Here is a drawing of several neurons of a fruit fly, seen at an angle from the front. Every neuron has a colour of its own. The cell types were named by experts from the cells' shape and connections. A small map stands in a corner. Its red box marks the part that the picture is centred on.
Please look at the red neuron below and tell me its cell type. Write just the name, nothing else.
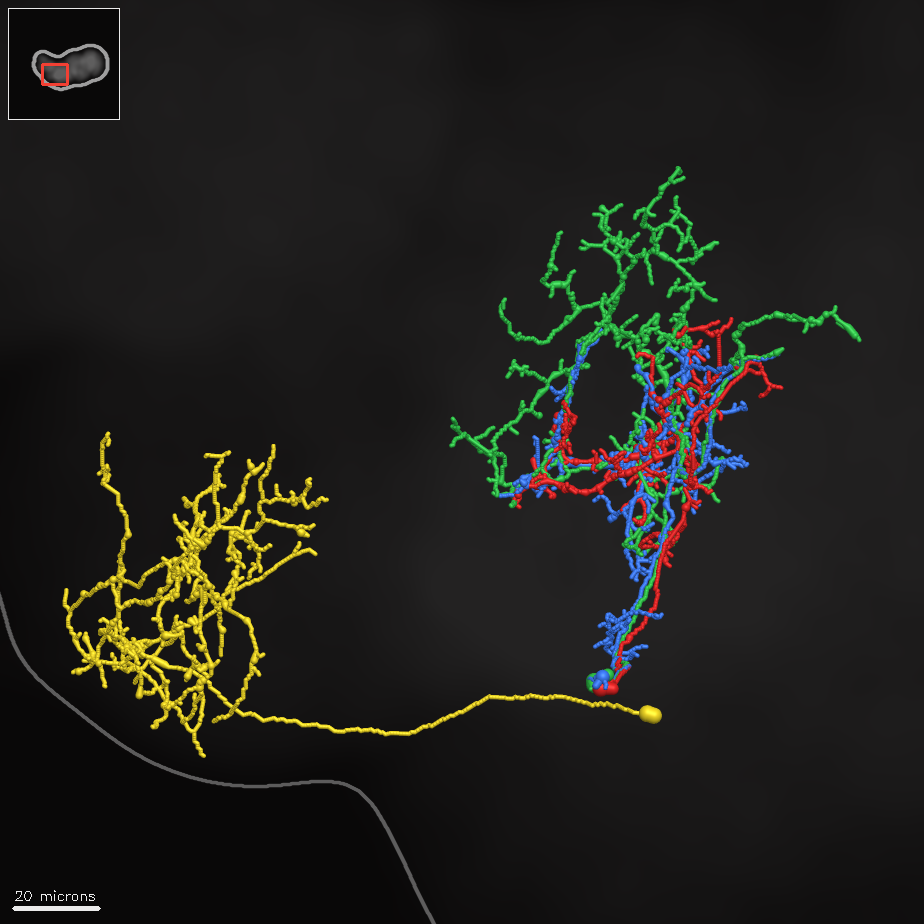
IN13B084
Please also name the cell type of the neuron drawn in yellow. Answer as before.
IN13B080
